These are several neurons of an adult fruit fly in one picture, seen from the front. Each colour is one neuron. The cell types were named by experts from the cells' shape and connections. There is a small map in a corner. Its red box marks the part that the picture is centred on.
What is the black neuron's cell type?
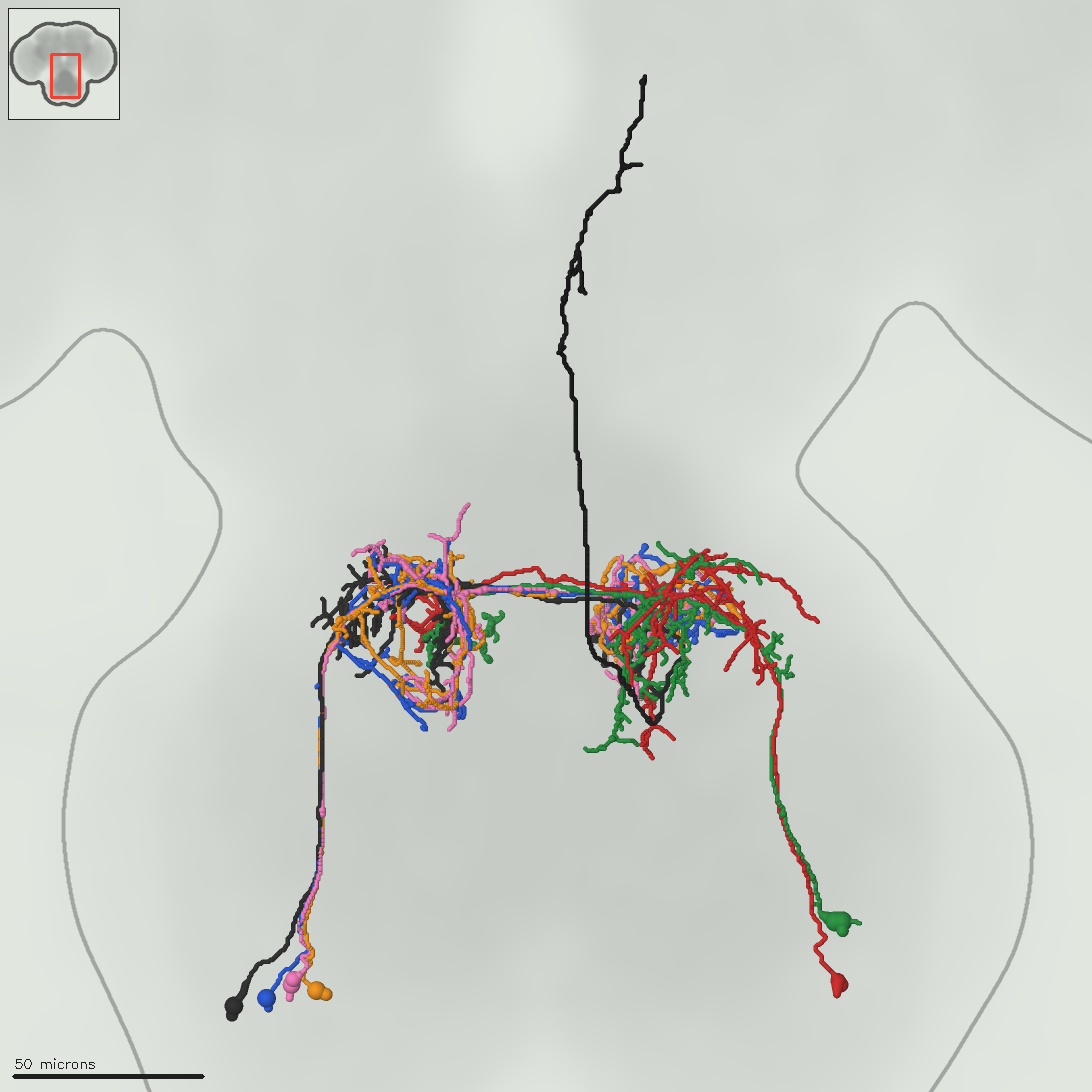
AN06A092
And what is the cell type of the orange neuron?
IN06A076_b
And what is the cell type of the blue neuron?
IN06A100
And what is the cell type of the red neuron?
IN06A082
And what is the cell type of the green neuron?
IN06A059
